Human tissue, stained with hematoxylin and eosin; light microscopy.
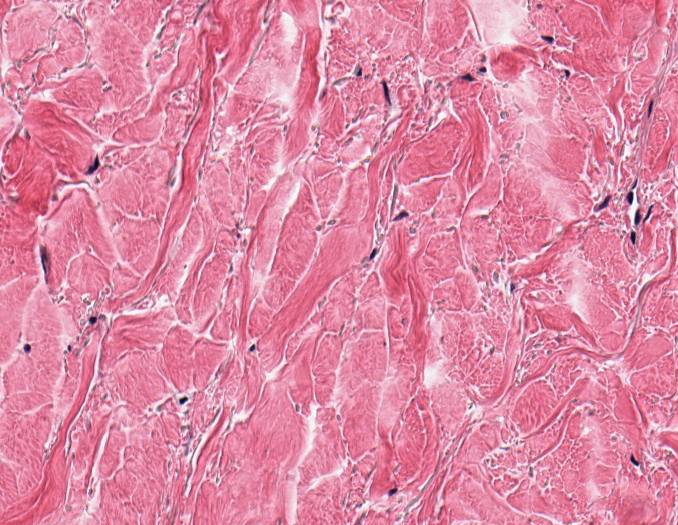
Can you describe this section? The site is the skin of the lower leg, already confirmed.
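Closely packed pink fibre bundles fill the entire field. They are cut in mixed planes, so that wavy strands running lengthwise lie among blocks cut across. Each cross-cut bundle has a fine, mottled internal texture. Nuclei are sparse, small, dark and elongated.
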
